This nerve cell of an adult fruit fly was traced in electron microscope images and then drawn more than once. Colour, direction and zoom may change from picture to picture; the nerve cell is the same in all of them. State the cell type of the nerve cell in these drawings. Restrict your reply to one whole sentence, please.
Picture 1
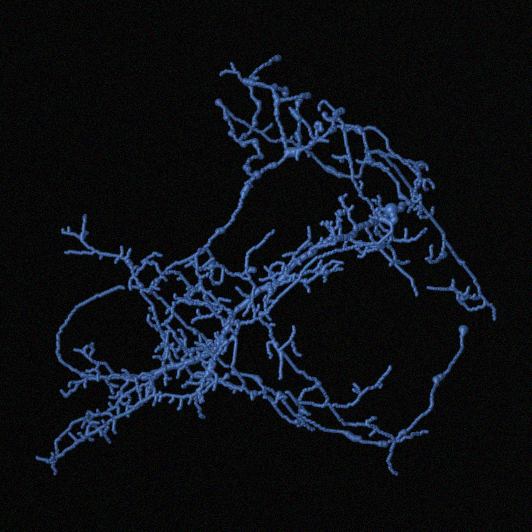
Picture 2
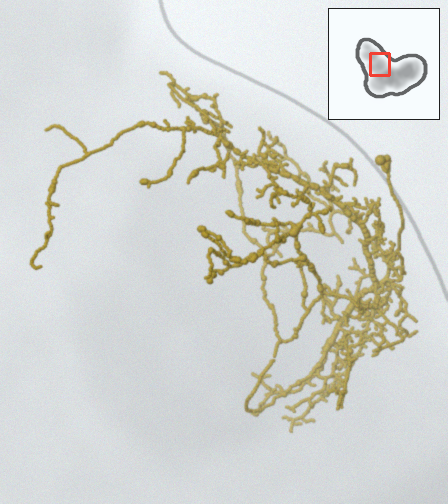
This nerve cell is recognized as the cell type IN17A045.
